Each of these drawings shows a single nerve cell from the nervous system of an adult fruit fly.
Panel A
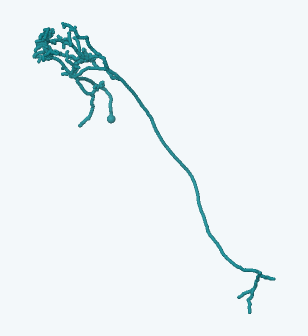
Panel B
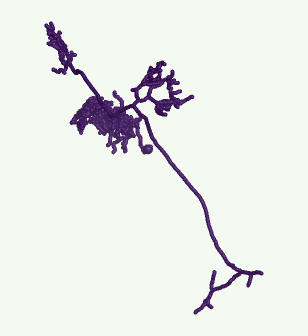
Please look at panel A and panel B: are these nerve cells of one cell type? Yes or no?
no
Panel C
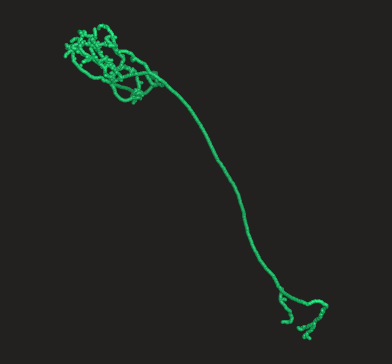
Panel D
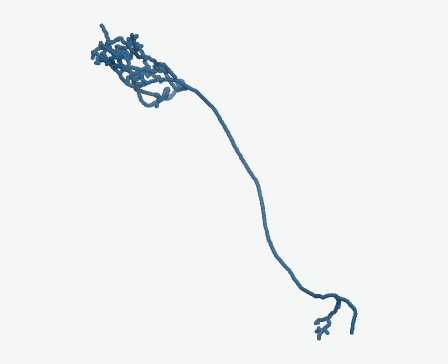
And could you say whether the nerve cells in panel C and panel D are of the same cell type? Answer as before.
yes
